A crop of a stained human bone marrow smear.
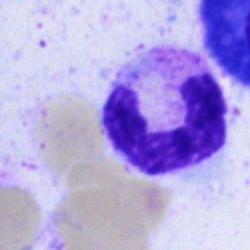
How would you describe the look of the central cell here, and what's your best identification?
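The nucleus forms a curved U-shaped band with its opening facing upward. It is one continuous band and is not separated into lobes by thin strands. Pale pinkish-lilac cytoplasm fills the hollow of the nuclear curve and holds fine, faint pinkish-lilac granules. This is a band neutrophil.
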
